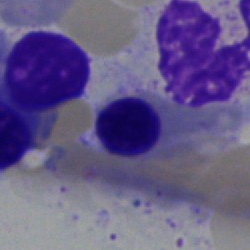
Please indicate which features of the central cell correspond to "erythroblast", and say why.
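Going through this erythroblast point by point, the chromatin is dense and stains a very dark blue-purple almost evenly. No nucleoli are visible in the nucleus. The cell surface has no projections or blebs. A pale red cell touches it on its left side.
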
